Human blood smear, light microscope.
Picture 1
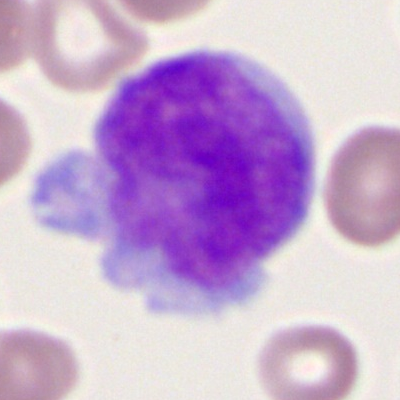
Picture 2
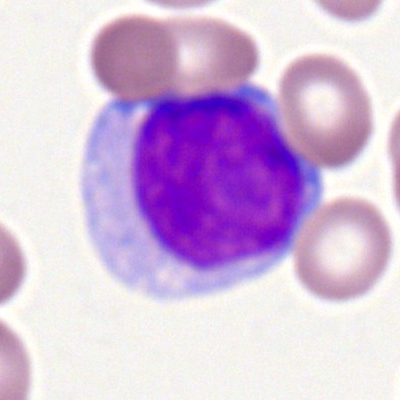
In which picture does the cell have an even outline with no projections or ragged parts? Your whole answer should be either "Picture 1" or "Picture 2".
Picture 2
